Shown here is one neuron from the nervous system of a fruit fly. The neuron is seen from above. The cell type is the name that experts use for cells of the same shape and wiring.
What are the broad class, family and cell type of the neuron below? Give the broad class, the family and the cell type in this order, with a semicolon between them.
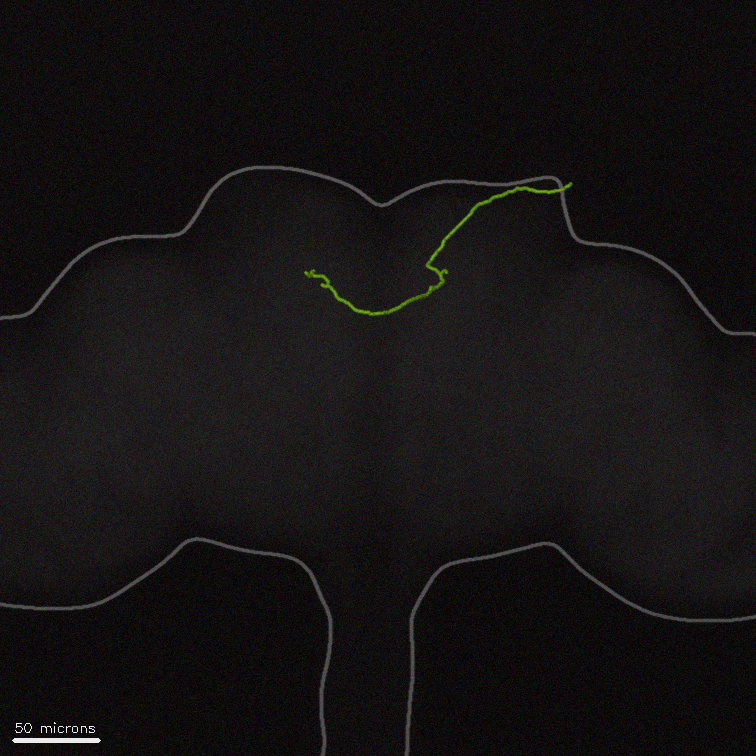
sensory neuron entering the brain; class olfactory; ORN_VM6m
